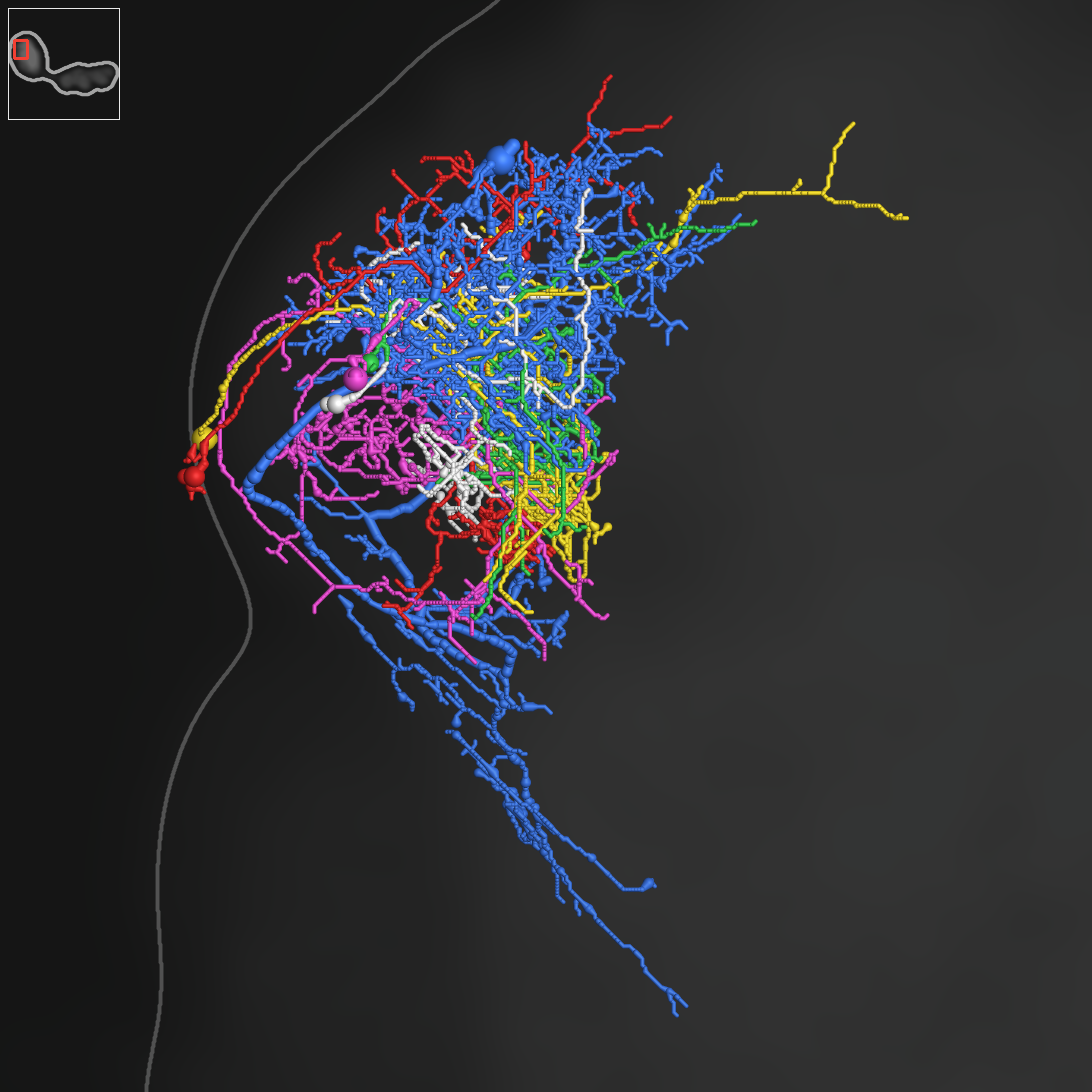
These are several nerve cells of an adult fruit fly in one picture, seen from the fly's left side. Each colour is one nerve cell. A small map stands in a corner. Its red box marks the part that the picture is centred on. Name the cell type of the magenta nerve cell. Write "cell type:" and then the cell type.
cell type: PAM08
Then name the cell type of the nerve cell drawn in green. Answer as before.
cell type: PAM05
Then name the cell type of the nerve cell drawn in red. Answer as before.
cell type: PAM02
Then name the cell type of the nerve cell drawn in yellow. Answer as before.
cell type: PAM06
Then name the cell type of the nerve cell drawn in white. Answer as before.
cell type: PAM14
